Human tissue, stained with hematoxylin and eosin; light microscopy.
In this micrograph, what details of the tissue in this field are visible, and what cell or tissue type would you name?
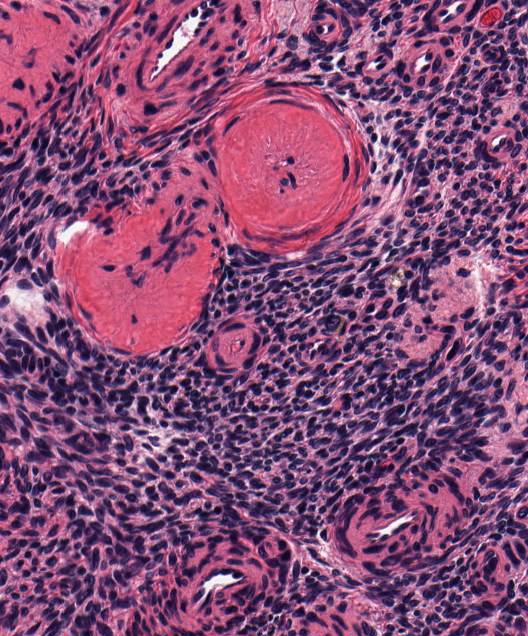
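Look first at the background: densely packed small cells fill the whole field between the rounded structures. Their nuclei are dark, oval to spindle-shaped, with little cytoplasm around them. Now find the upper central pink nodule; concentric layers of flattened cells rim it. Just below the two large pink nodules sits a small round whorl with a tiny space at its centre. This tissue is ovary.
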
